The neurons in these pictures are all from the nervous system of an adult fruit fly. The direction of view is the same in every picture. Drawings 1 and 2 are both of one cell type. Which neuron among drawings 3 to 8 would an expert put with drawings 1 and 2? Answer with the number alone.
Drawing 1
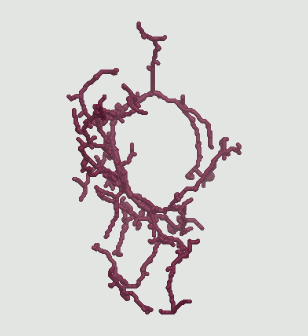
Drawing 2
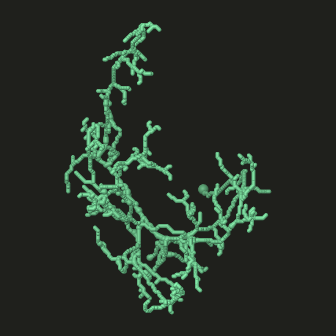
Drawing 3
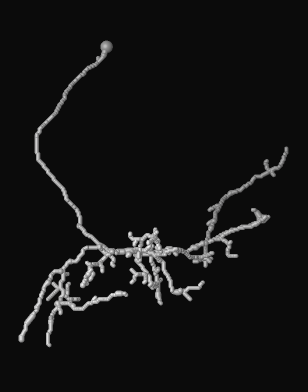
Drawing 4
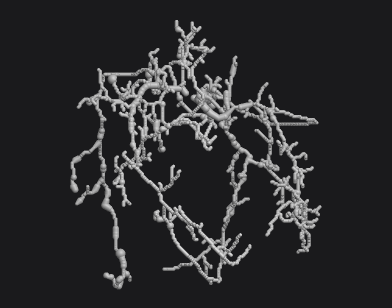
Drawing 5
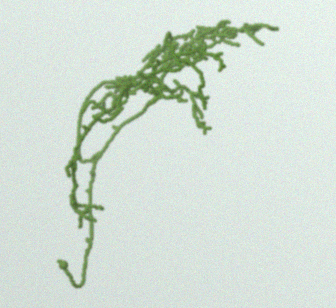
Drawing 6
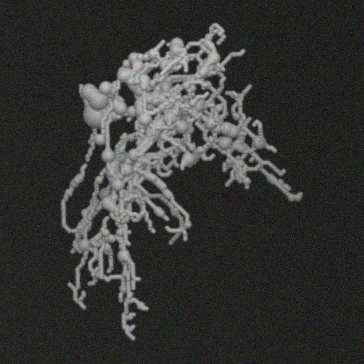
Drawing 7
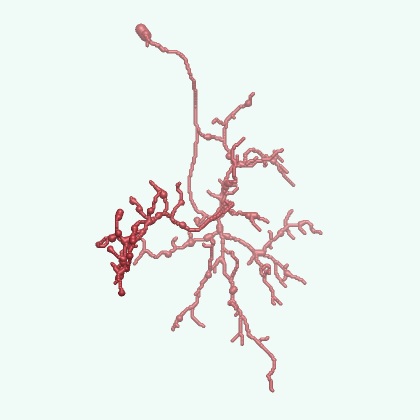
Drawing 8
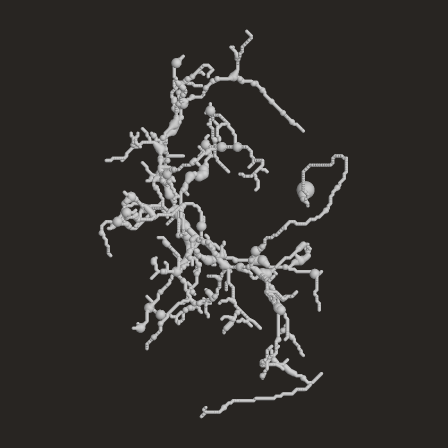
8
